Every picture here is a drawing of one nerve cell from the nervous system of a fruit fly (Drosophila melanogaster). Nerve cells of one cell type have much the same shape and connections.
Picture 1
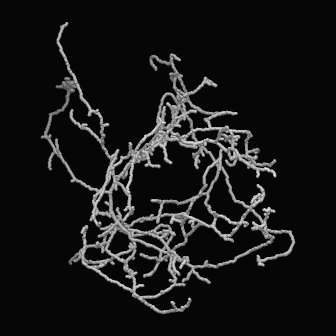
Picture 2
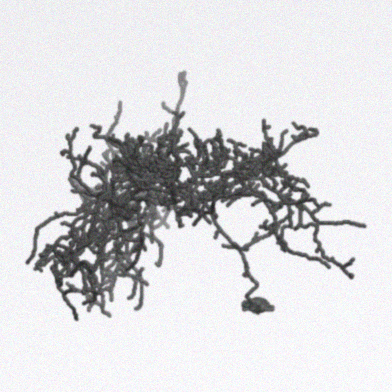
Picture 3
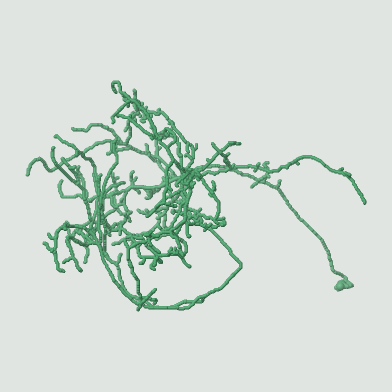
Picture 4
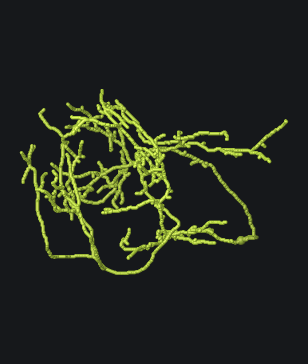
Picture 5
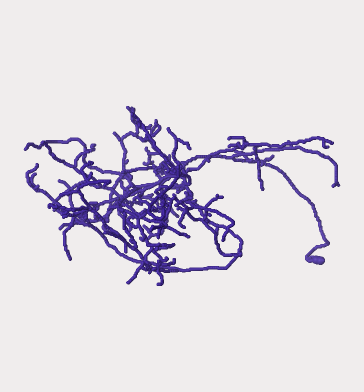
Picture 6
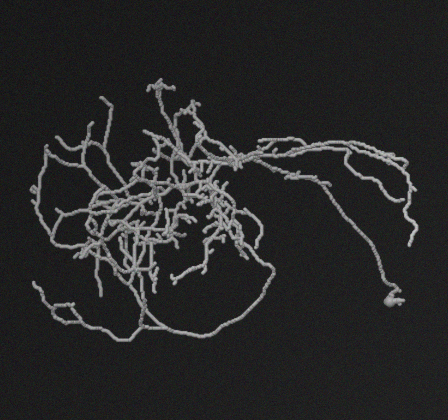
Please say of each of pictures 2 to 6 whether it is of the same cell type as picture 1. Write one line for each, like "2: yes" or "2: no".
2: no
3: yes
4: yes
5: yes
6: yes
